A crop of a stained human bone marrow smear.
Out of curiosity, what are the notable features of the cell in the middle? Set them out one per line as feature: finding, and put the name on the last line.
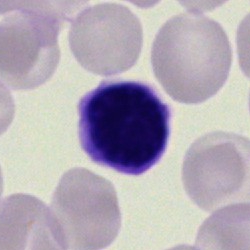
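Outline: slightly angular, blunt corners
Chromatin: very dark purple, densely packed, faint darker clumps
Nucleoli: none seen
Cytoplasm: thin pale purple rim, slightly wider on left
Name: lymphocyte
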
